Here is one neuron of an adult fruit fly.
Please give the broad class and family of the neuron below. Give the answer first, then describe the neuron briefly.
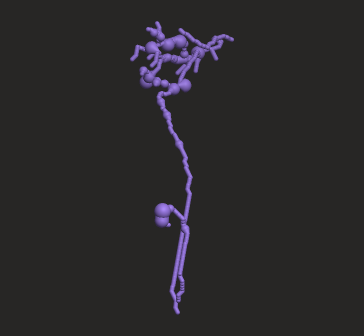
It is an optic-lobe intrinsic neuron. Its family is T. In this view it is more than twice as tall as it is wide.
